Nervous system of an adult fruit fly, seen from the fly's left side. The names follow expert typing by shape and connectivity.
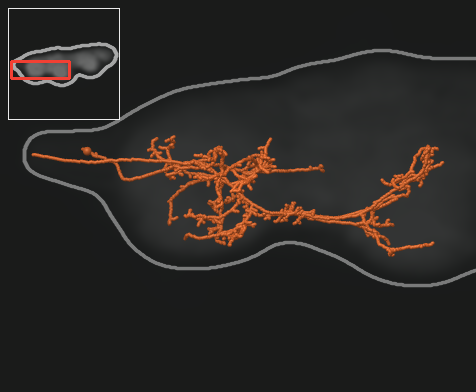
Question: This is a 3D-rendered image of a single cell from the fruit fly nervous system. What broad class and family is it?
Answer: ascending neuron; hemilineage 08B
